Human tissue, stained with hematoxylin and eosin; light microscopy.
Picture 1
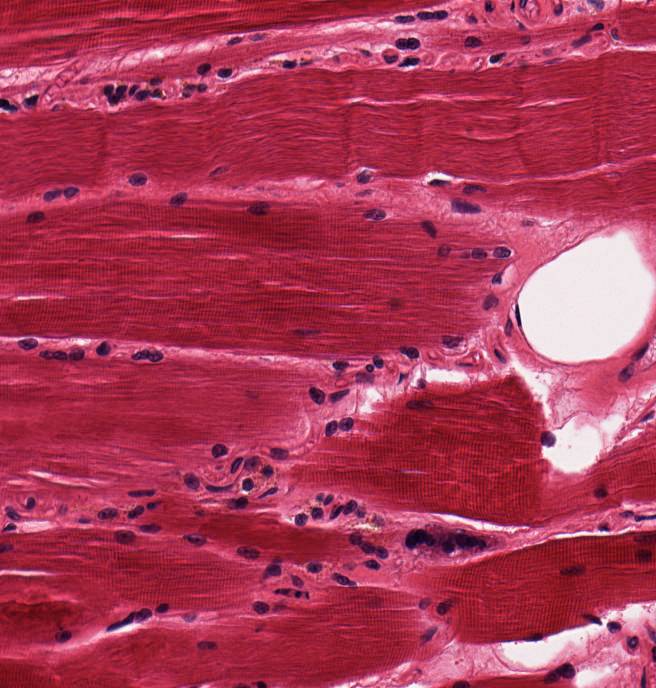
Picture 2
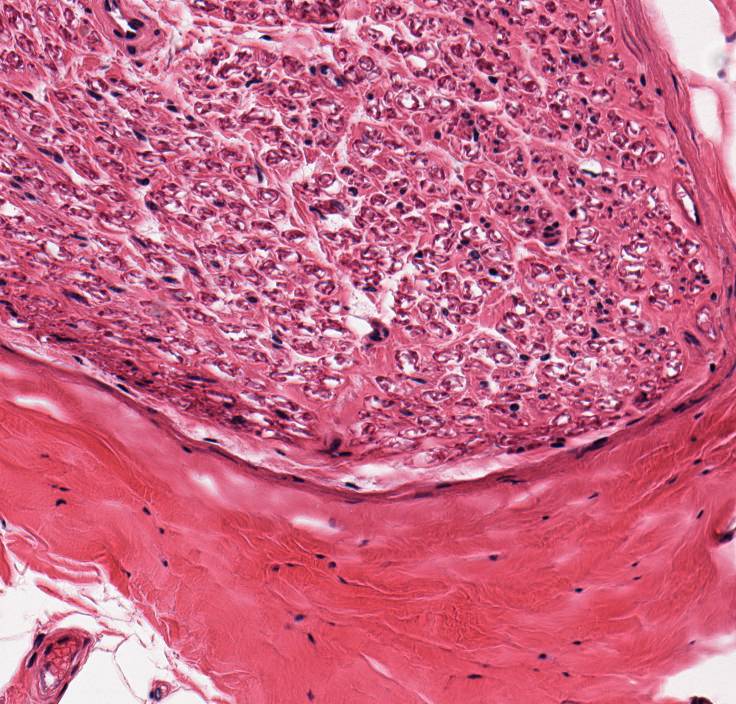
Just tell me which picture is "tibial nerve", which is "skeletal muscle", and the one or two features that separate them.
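Picture 1 is skeletal muscle; picture 2 is tibial nerve. In picture 1, long, broad fibres lie side by side, running roughly horizontally. Notice the fine, regular cross-striations at right angles to their length, and the deep, even red-pink cytoplasm. Their elongated dark purple nuclei sit at the fibre edges, not in the centres. In picture 2, a large rounded bundle of tightly packed small round profiles fills the upper two-thirds, with small dark oval to elongated nuclei scattered between its fibres. Below it is dense pink collagenous tissue with sparse spindle nuclei.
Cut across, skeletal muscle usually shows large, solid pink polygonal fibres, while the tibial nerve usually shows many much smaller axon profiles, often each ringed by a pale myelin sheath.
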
